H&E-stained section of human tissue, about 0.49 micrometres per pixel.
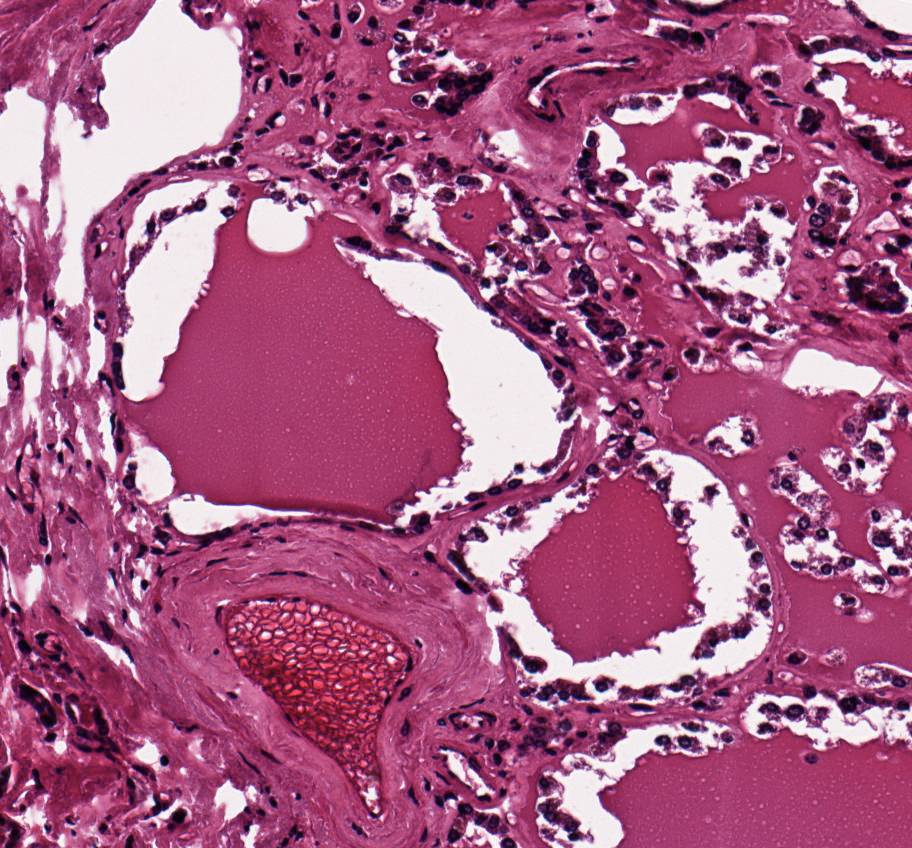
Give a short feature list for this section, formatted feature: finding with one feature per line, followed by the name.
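Architecture: many rounded to irregular spaces divided by thin cellular walls
Contents: most spaces filled with smooth, homogeneous pink material
Largest filled space: upper left-centre
Vessel wall: pink fibres and elongated nuclei in concentric layers around the lumen
Name: thyroid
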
